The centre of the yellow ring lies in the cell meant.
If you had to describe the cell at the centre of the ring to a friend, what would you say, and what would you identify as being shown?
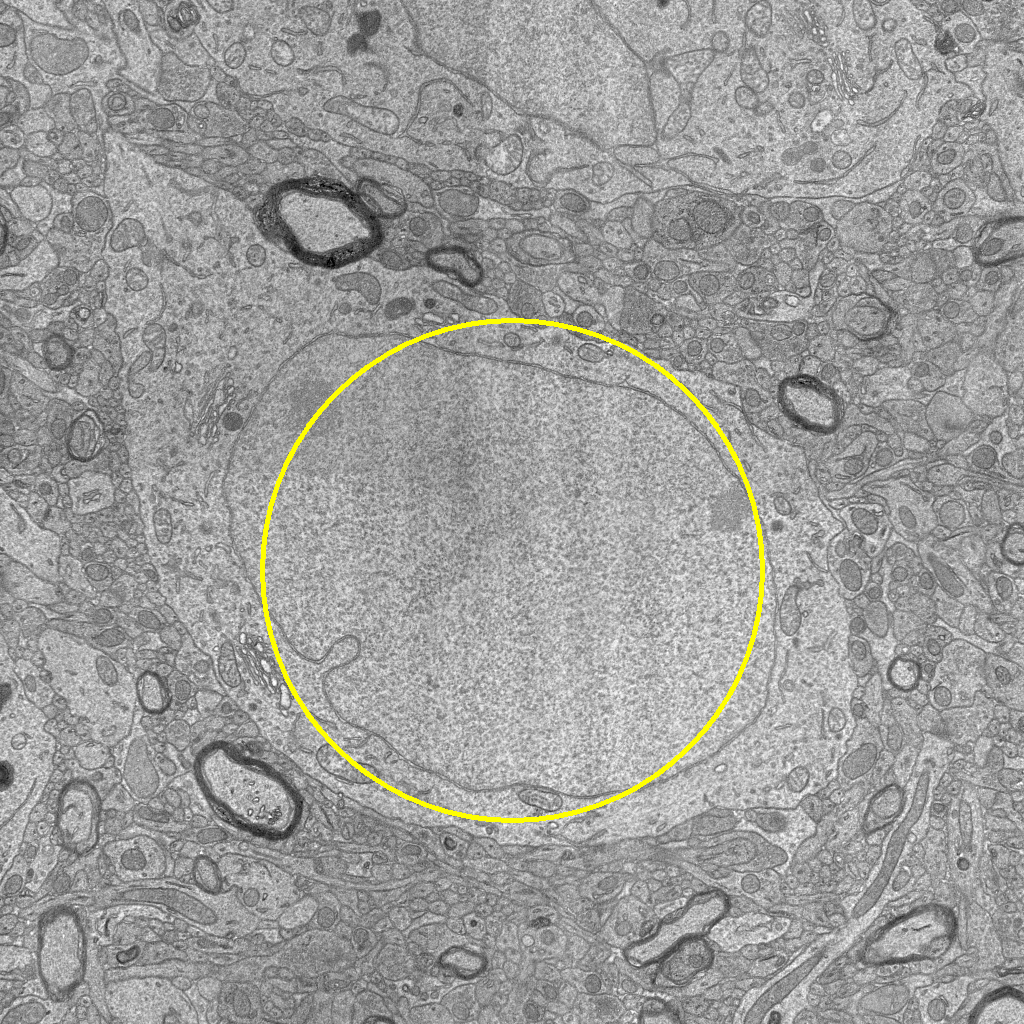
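Whole in the picture is a large, roughly round nucleus, its envelope marked by one deep, narrow infolding at the lower left. Small Golgi stacks lie in the cytoplasm to the left of the nucleus, and no dark lipofuscin-like granules are seen. This is an excitatory neuron.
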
